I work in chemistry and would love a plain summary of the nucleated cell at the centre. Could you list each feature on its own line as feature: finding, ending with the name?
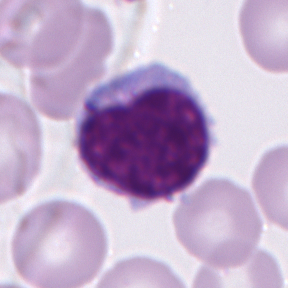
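Nucleoli: none seen
Cytoplasm: pale blue crescent, mainly along upper side of nucleus
Granules: none distinct
Lower edge: small irregular cytoplasmic tags projecting
Name: typical lymphocyte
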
